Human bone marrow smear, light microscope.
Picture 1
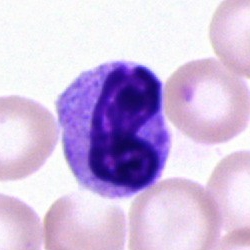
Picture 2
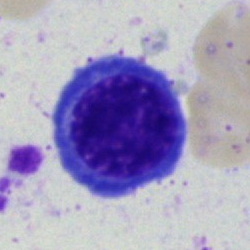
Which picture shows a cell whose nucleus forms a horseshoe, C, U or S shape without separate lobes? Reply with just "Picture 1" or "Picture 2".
Picture 1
